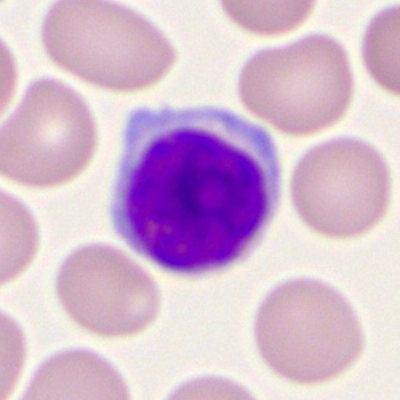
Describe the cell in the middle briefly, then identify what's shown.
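Dense, dark purple staining marks the chromatin. Around the nucleus the cytoplasm forms only a narrow pale blue rim, widest along the top of the cell. Along that top edge the cell's outline is slightly ragged. The cell is a lymphocyte.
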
